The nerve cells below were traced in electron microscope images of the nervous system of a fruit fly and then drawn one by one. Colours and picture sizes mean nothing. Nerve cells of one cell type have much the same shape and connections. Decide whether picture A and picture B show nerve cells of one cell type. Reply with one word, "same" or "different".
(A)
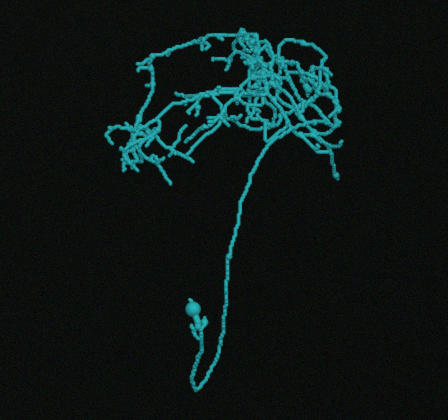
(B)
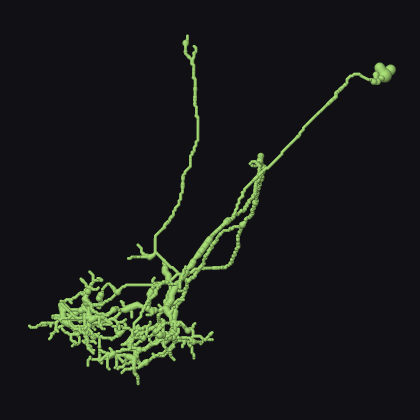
different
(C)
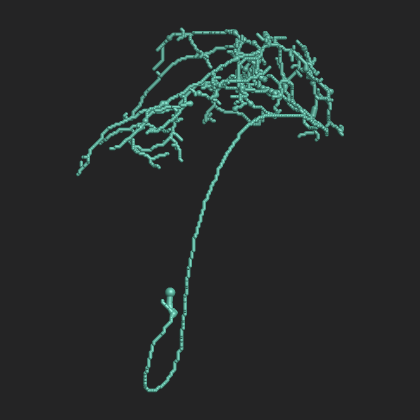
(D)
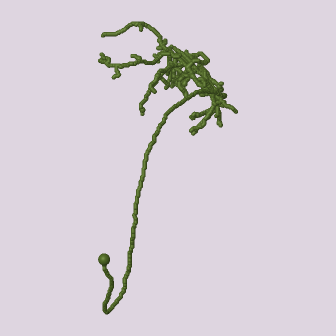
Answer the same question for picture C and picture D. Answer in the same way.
same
